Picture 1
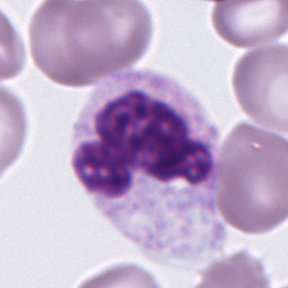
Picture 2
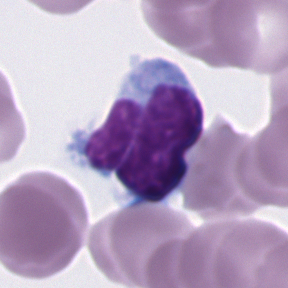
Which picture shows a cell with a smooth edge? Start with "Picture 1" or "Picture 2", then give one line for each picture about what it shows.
Picture 1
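Picture 1: The cell outline is oval with a smooth edge.
Picture 2: Fine ragged wisps of cytoplasm project from the left edge of the cell.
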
